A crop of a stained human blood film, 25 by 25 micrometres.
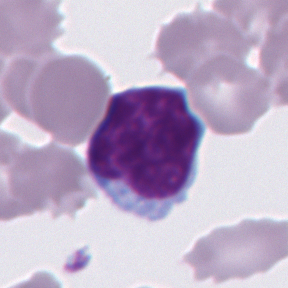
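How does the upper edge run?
Somewhat angular, not smoothly curved.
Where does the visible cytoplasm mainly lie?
Along the lower side of the nucleus.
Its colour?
Pale blue, with no distinct granules seen.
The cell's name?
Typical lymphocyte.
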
